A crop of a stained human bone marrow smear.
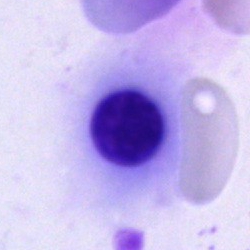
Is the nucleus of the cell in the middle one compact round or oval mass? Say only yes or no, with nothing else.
Yes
